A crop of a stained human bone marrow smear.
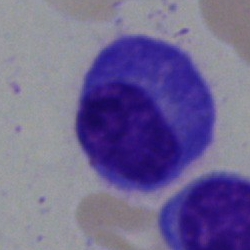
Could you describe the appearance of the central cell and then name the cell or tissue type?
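See how rounded and smooth the outline is? The nucleus sits off-centre, over toward the lower left, and the cytoplasm stains a deep blue without any distinct granules. That's a plasma cell.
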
